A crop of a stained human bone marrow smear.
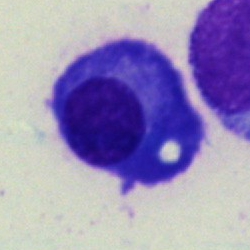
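Plasma cell: abundant deep blue cytoplasm, with a paler zone beside the nucleus on its upper right. Down in the cytoplasm's lower right I see a single round clear vacuole, and a small pointed projection sticks out from the lower edge.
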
